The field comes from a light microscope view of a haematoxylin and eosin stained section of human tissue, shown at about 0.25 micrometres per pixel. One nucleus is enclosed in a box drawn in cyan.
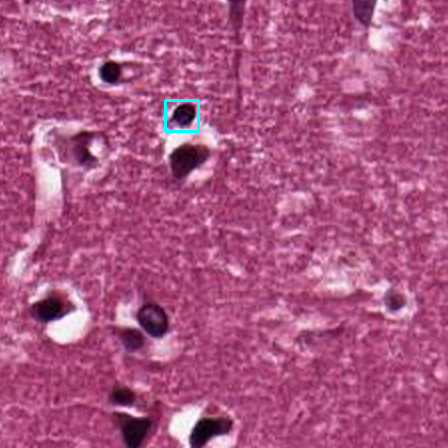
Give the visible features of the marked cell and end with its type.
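The nucleus is round and stained dark fairly evenly throughout. The nuclear edge is smooth and sharply defined. Almost no stained cytoplasm is visible; the nucleus sits in a narrow pale, clear rim. The marked cell is an oligodendrocyte.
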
